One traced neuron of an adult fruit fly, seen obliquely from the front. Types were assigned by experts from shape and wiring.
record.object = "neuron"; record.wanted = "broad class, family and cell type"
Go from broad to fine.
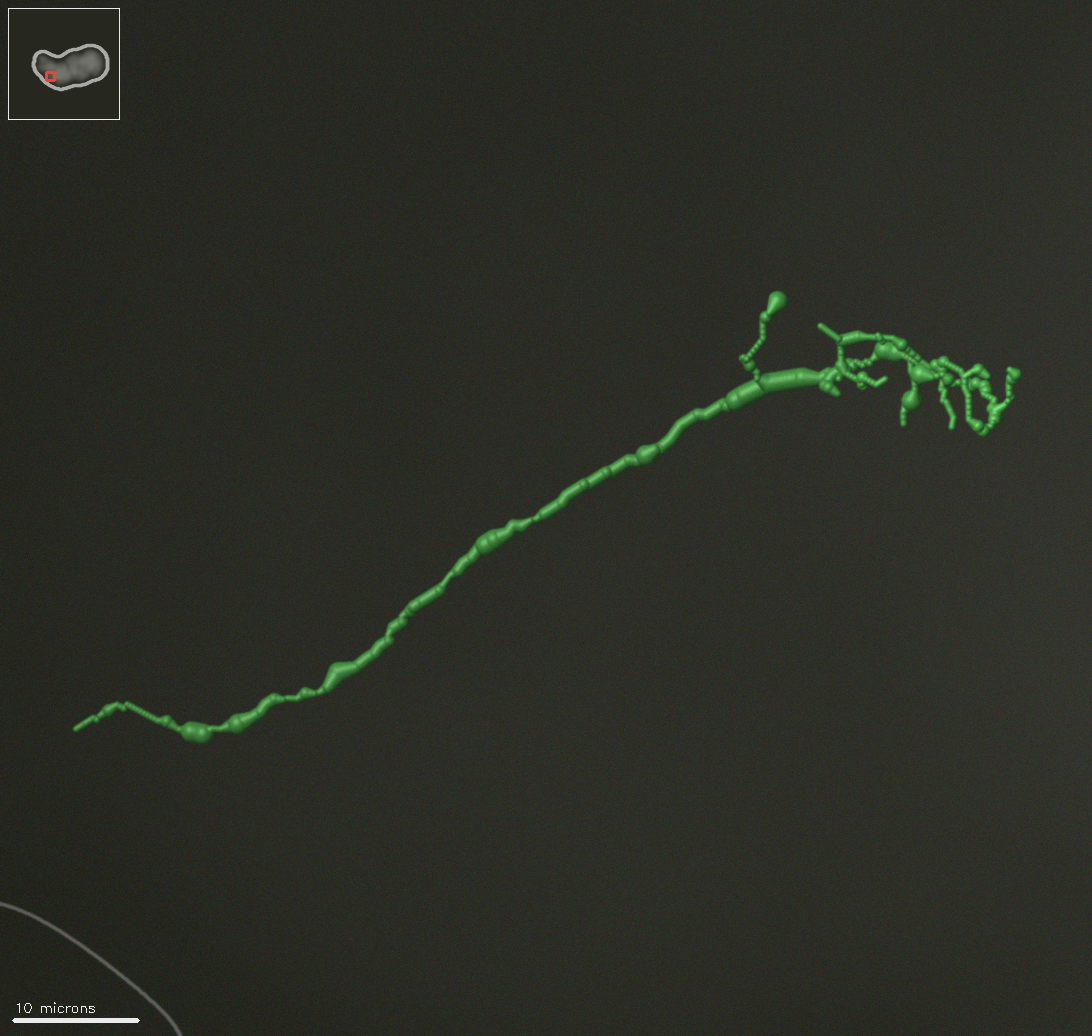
sensory neuron entering the nerve cord; class mechanosensory tactile; SNta37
